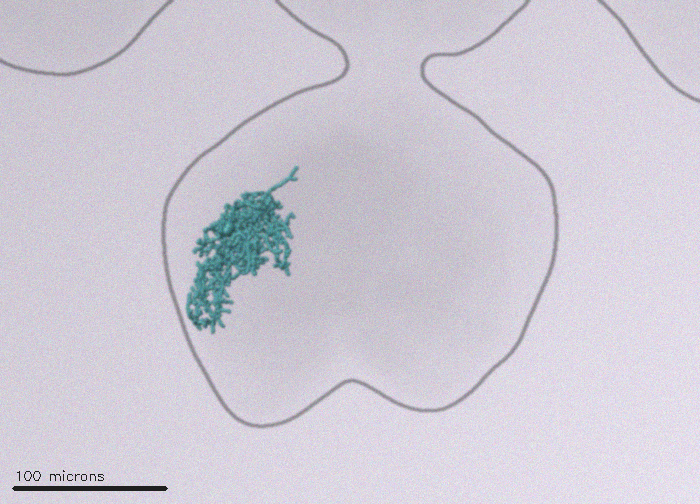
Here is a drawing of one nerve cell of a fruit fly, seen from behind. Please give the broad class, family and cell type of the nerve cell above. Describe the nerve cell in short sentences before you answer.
By the scale bar it is about 110 microns tall in this view. In this view it is taller than it is wide. Its broad class is nerve-cord intrinsic neuron. The family is hemilineage 19A. It is of cell type IN19A015.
